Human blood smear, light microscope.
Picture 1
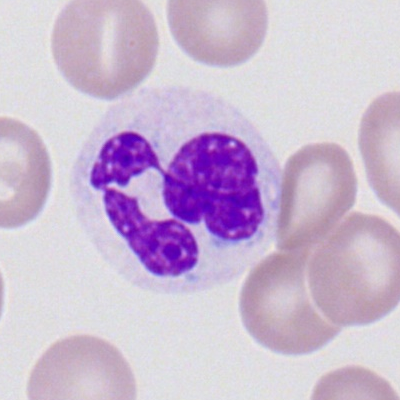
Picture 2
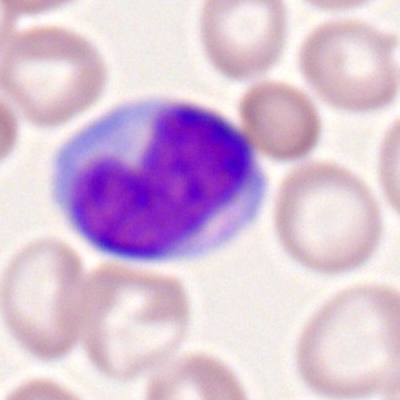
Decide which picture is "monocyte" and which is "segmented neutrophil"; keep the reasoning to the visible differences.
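Start with picture 1, a segmented neutrophil, then move to picture 2, a monocyte. Compare the nuclei: three lobes in the segmented neutrophil; in the monocyte, a deep notch cutting in from the upper edge, giving a bean-like, folded shape.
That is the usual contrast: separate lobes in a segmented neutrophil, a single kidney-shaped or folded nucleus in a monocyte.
The chromatin is dark purple in both, coarsely clumped in the neutrophil, patchy with lighter areas in the monocyte, and the neutrophil shows no nucleoli. The neutrophil's cytoplasm is plentiful and pale pinkish-lilac, with fine, faint granules.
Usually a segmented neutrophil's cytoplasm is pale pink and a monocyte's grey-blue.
In the monocyte you'll see no distinct coarse granules and no clear vacuoles. Last, the outlines: round and smooth in the neutrophil, smooth and oval, wider than tall, in the monocyte.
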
